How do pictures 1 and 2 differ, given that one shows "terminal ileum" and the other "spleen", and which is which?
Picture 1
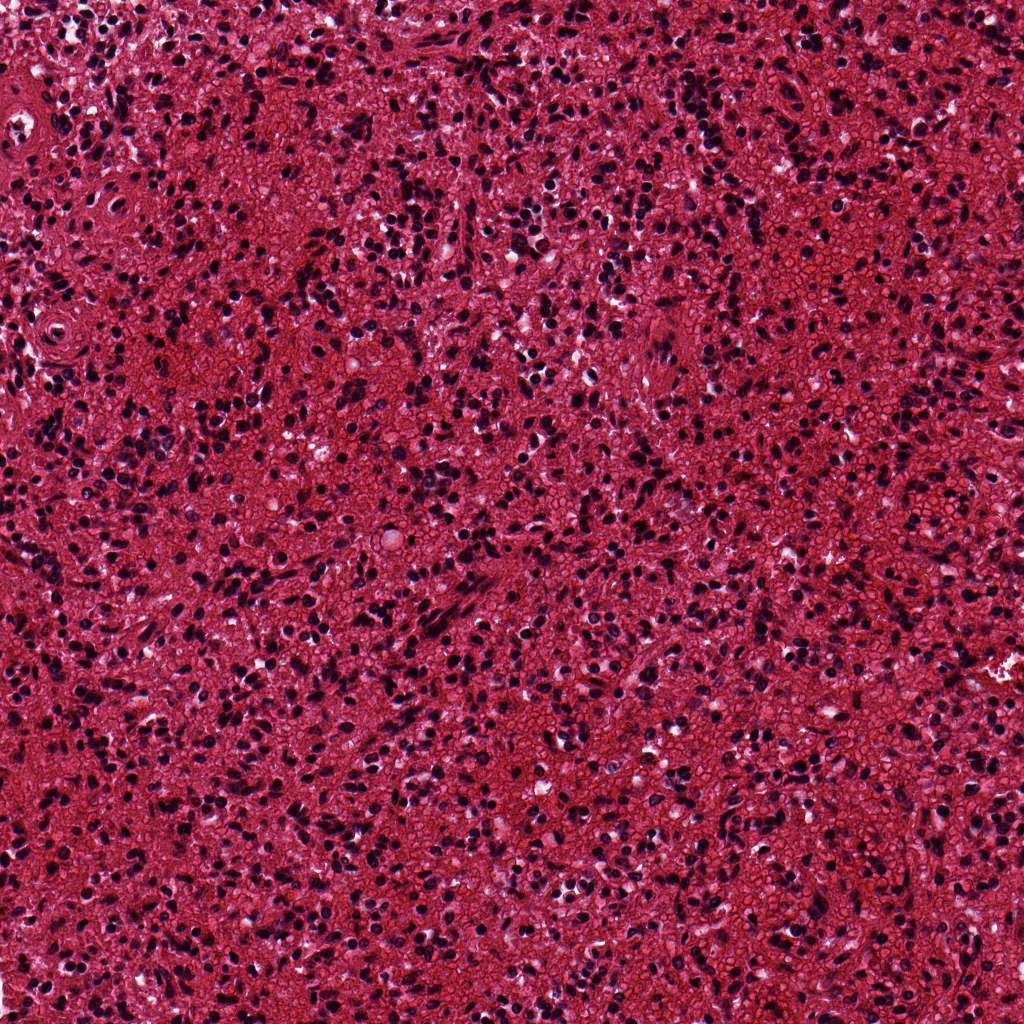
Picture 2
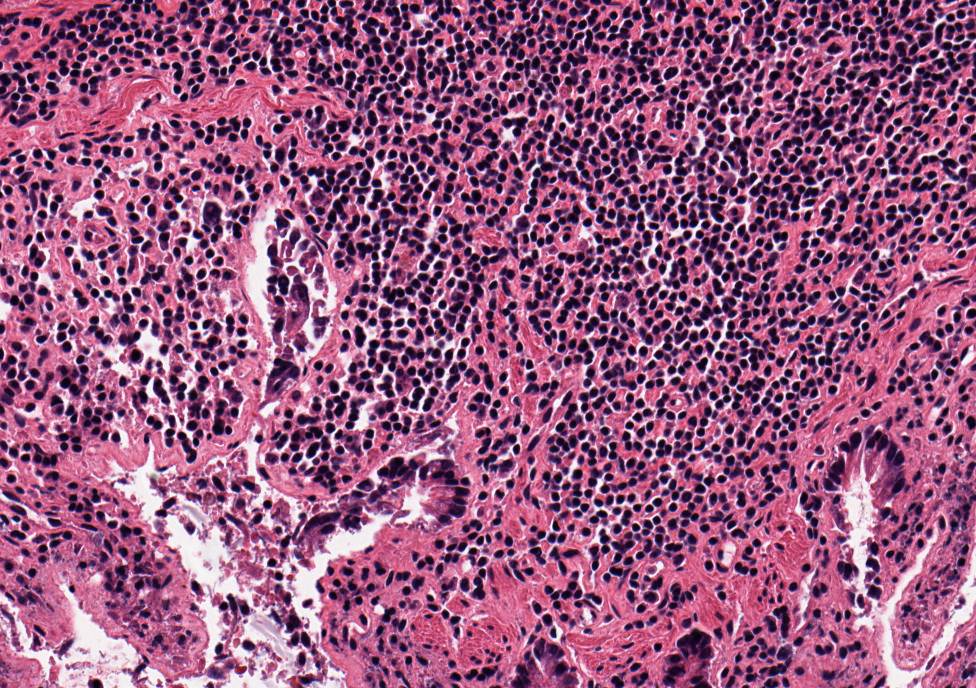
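The spleen is in picture 1 and the terminal ileum in picture 2. The spleen forms a diffuse, evenly cellular sheet without glands, tubules or covering epithelium, whereas in the terminal ileum columnar epithelium lines glandular spaces along the lower edge. Both contain small, round, dark nuclei: evenly scattered in the spleen, but packed as a dense sheet of lymphocytes with scant cytoplasm in the upper and central ileum. The spleen also has short streaks of spindle-shaped nuclei, while a pink collagen band crosses the ileum's upper left.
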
